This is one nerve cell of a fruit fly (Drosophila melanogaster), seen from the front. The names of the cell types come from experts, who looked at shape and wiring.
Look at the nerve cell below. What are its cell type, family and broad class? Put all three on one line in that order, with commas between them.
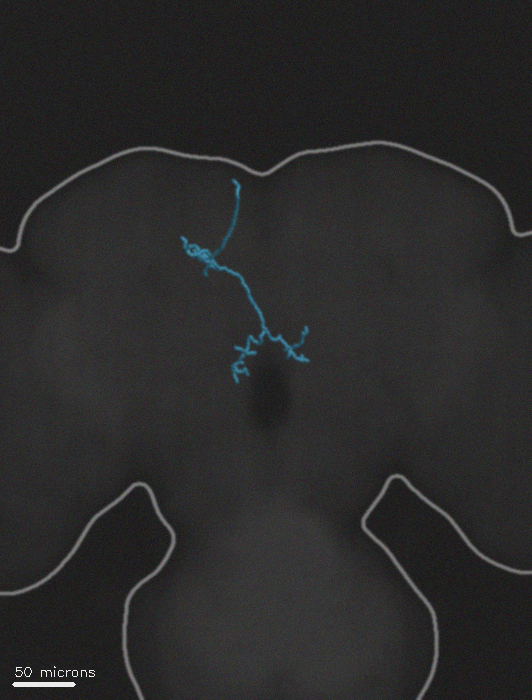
PS008_a3, hemilineage SMPad2, central-brain intrinsic neuron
